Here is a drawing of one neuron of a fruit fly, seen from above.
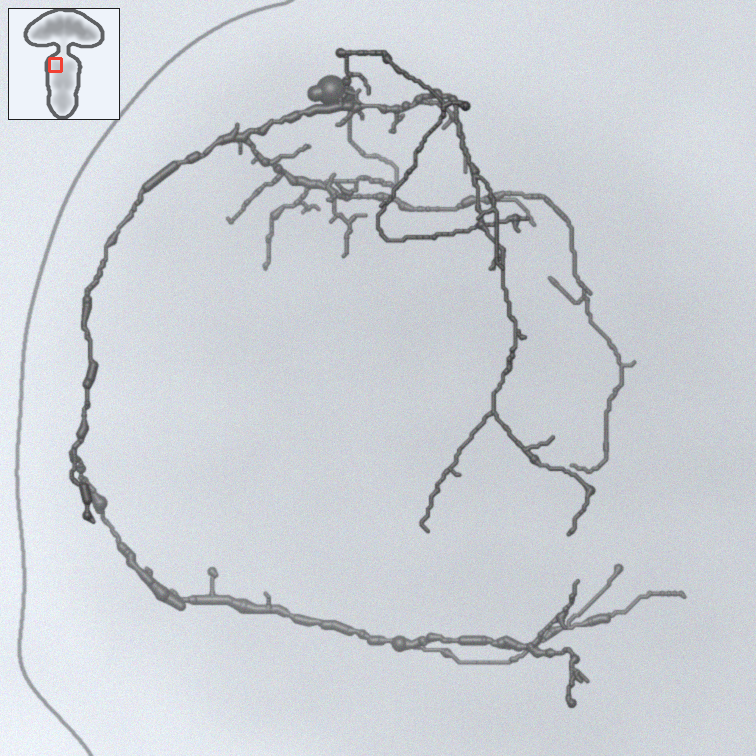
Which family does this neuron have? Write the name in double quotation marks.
"hemilineage 13A"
